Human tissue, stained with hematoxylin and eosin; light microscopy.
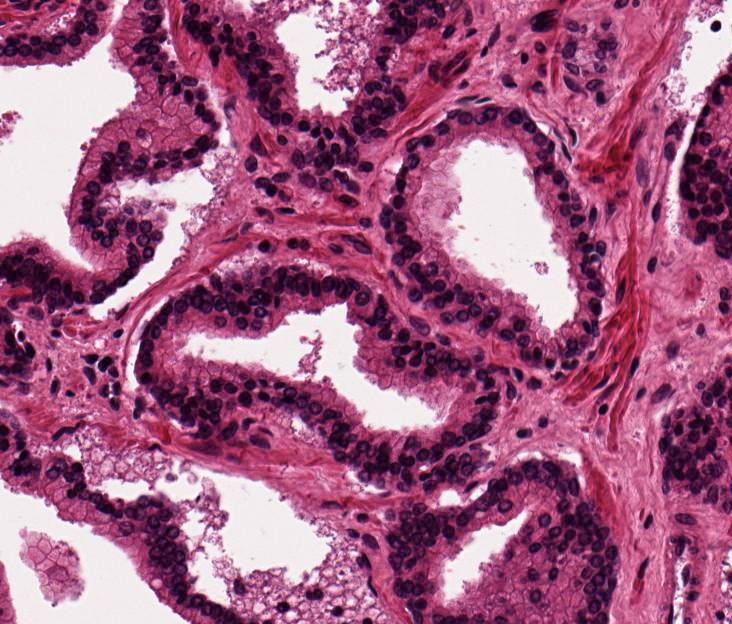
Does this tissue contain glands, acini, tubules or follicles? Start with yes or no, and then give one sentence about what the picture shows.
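Yes. The gland lumens are largely empty white spaces, some holding pale wispy material.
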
